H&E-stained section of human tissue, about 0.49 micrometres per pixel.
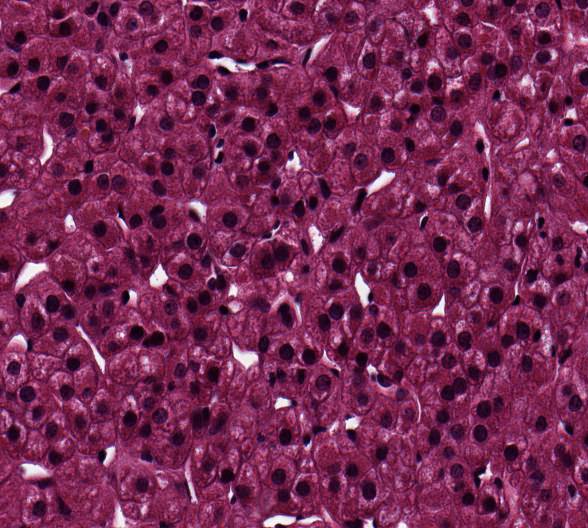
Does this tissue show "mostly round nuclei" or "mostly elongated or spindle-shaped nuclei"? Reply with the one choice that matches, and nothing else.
Mostly round nuclei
